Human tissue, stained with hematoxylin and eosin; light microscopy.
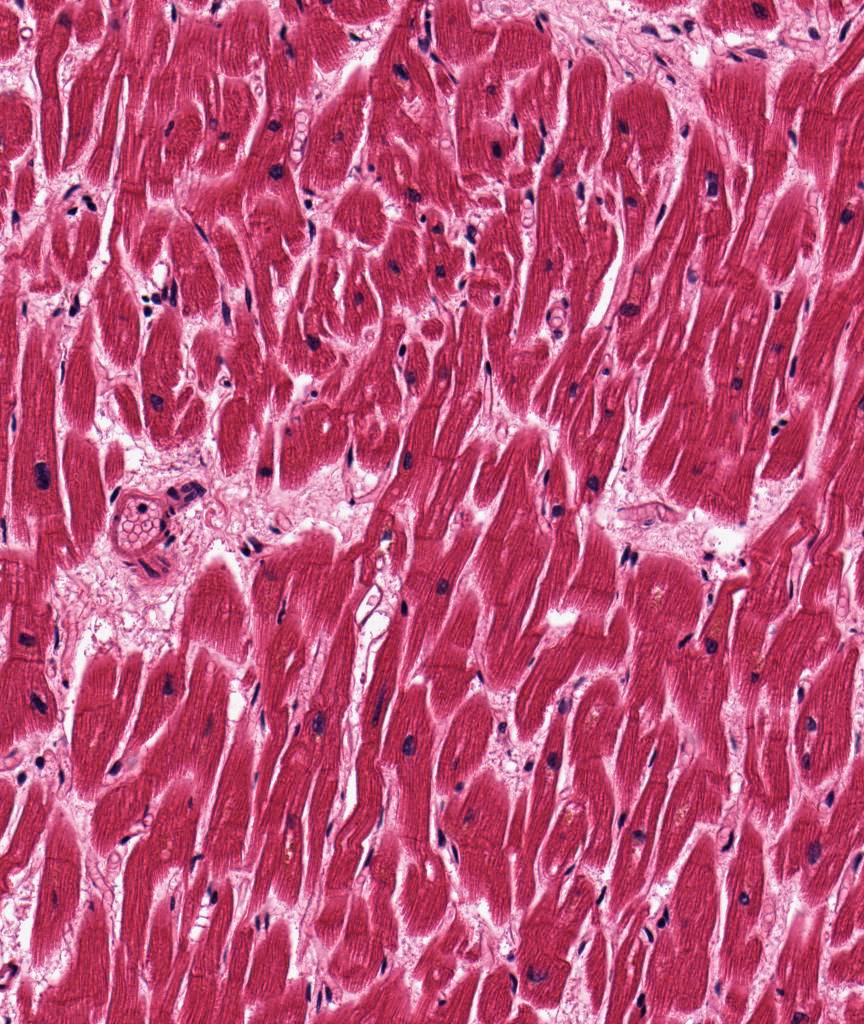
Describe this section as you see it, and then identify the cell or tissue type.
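Many muscle fibres branch and join neighbours. Fine golden-brown granules lie beside some nuclei, mostly in the lower half. Between fibres is pale loose connective tissue with small dark elongated nuclei, widest at the left middle. No fat cells appear. It is left ventricle of the heart.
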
